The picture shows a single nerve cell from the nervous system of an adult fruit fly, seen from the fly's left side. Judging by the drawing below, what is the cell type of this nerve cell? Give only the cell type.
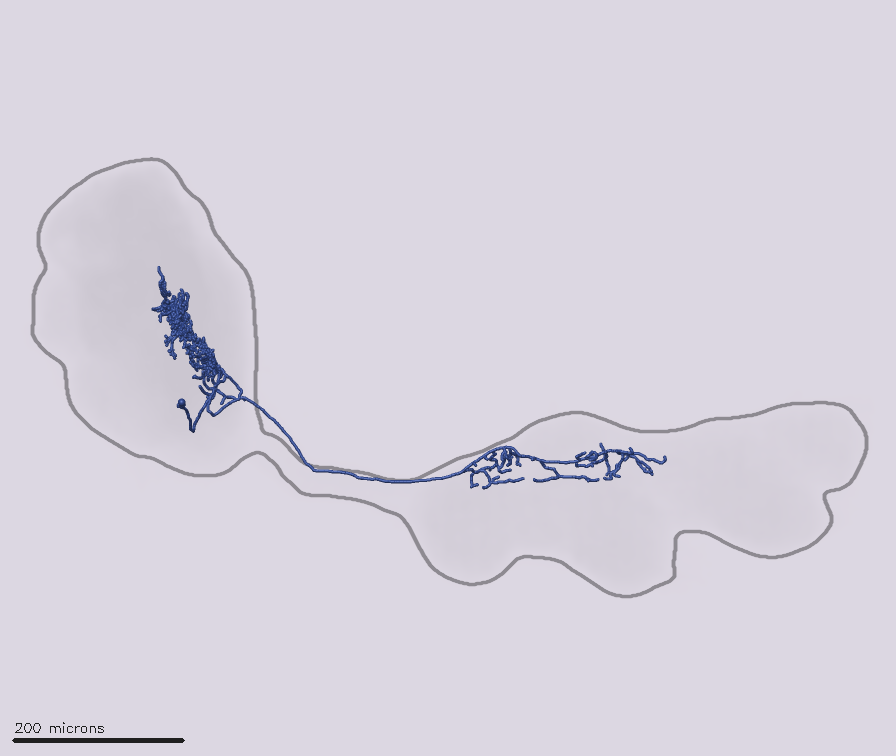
DNg91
